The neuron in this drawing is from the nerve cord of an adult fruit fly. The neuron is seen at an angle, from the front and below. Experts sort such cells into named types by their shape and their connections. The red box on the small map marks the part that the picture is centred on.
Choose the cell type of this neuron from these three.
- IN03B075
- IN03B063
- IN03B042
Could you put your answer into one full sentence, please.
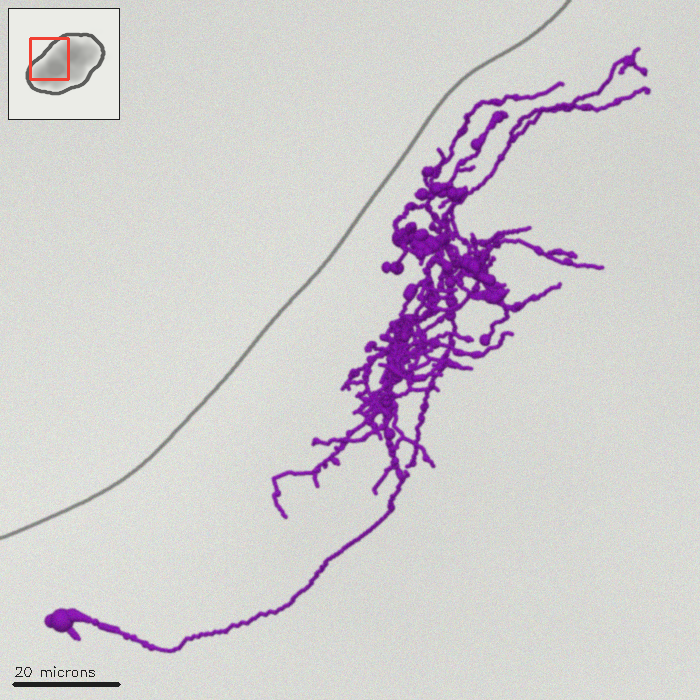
By its cell type, the neuron is IN03B063.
